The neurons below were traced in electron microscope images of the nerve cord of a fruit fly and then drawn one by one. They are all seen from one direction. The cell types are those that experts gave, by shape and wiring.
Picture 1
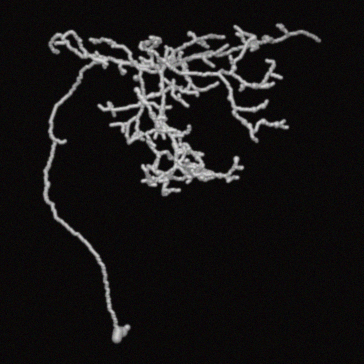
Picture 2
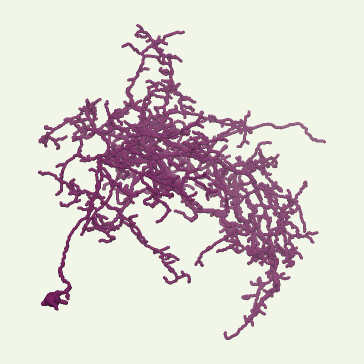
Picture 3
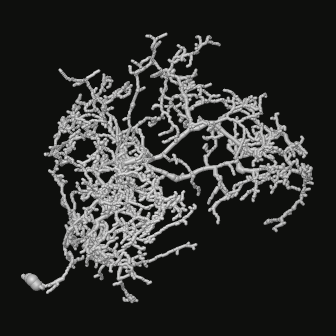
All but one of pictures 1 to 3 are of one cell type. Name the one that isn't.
Picture 1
